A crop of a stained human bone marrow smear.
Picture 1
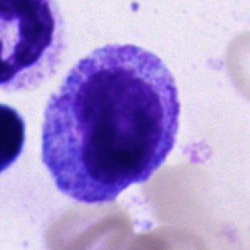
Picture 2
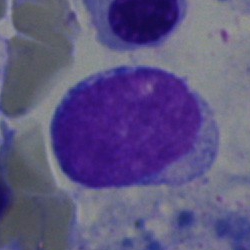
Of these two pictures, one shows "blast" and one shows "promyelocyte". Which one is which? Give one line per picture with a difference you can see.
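In picture 1 we see a promyelocyte: Fine purple granules are scattered throughout the cytoplasm.
In picture 2 we see a blast: No granules are visible in the cytoplasm.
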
